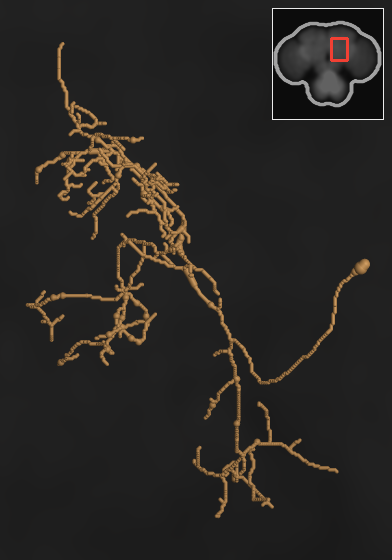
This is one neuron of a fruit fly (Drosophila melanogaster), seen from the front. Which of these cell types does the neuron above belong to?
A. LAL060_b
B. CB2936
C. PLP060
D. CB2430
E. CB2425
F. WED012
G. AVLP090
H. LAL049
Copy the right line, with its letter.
A. LAL060_b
